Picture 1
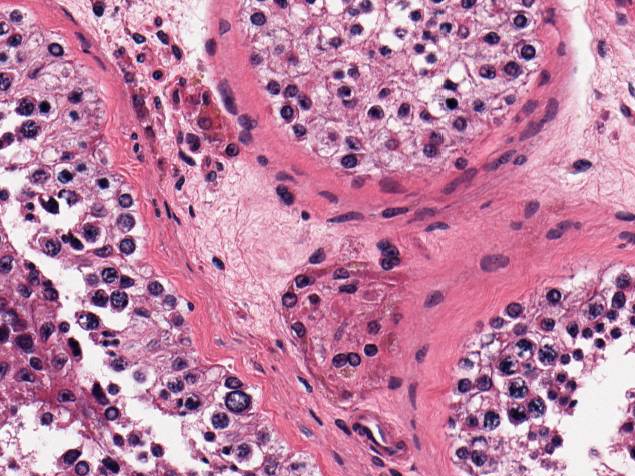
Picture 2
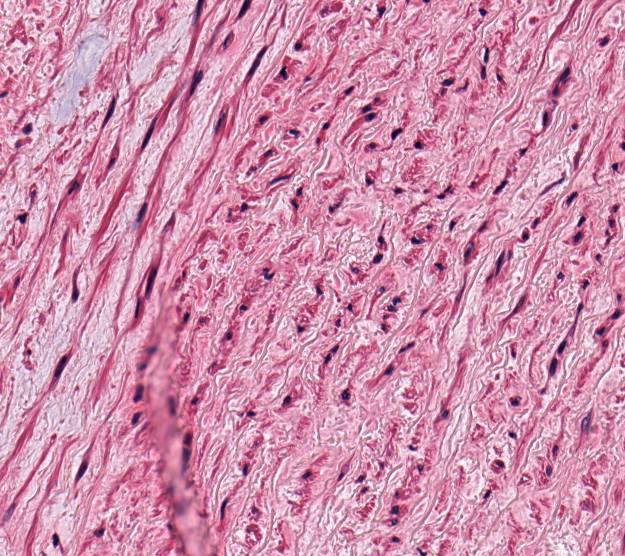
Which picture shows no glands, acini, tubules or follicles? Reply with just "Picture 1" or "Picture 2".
Picture 2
